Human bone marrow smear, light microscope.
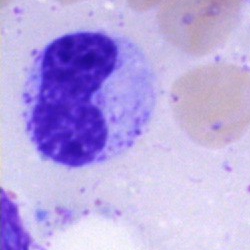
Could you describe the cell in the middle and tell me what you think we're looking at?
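Starting with the surface, it is smooth, with no projections. Turning to the nucleus, it is kidney-shaped, its indentation facing right. As for position, the nucleus lies toward the left side of the cell. In the cytoplasm, fine purple granules are scattered throughout. This is a metamyelocyte.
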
